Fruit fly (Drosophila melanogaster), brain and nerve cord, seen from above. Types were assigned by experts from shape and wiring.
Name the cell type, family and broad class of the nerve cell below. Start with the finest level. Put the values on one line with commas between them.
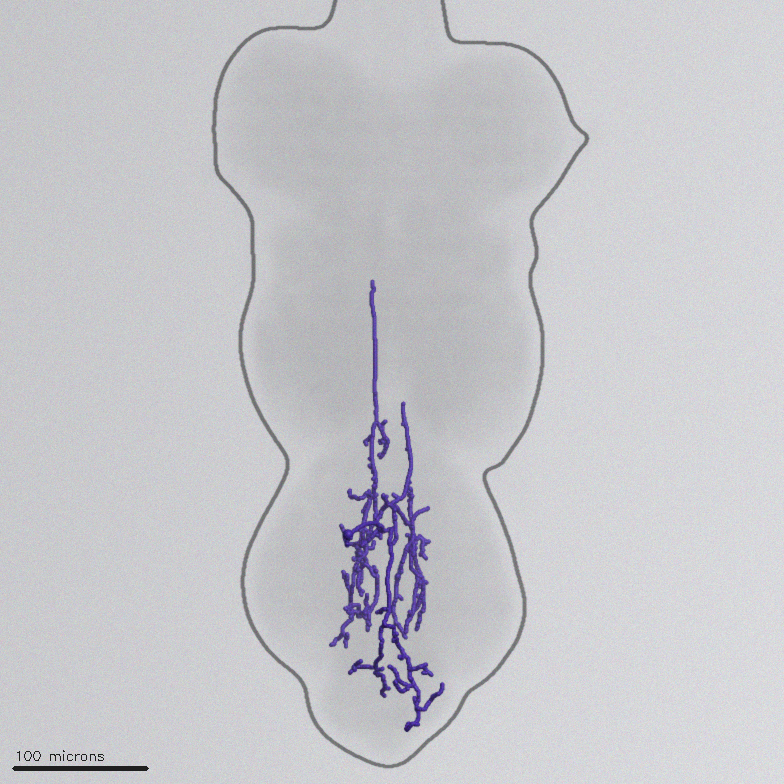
IN23B035, hemilineage 23B, nerve-cord intrinsic neuron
